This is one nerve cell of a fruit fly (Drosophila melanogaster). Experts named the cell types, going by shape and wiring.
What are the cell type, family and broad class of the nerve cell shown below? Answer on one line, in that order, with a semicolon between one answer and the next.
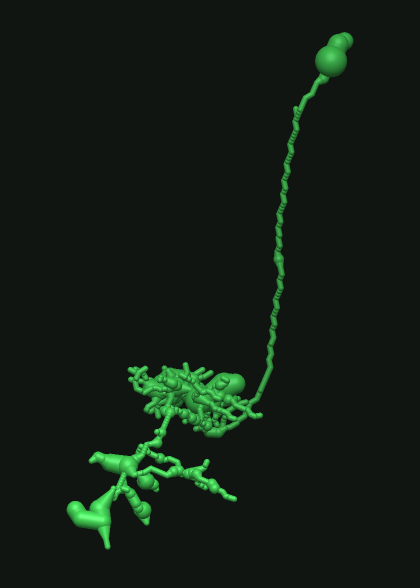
Mi4; Mi; optic-lobe intrinsic neuron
